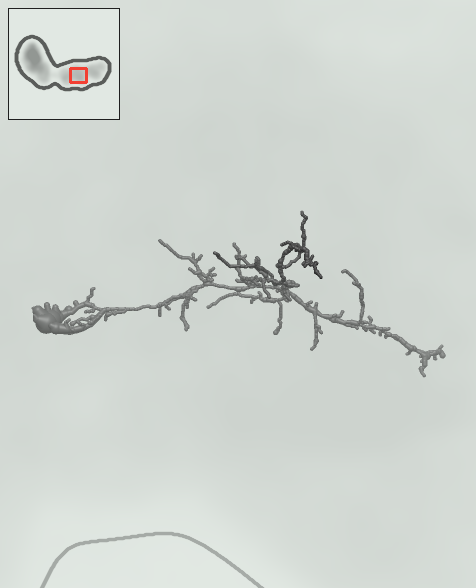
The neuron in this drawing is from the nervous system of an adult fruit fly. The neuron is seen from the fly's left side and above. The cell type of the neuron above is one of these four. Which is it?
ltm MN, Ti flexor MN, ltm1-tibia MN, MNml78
ltm1-tibia MN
